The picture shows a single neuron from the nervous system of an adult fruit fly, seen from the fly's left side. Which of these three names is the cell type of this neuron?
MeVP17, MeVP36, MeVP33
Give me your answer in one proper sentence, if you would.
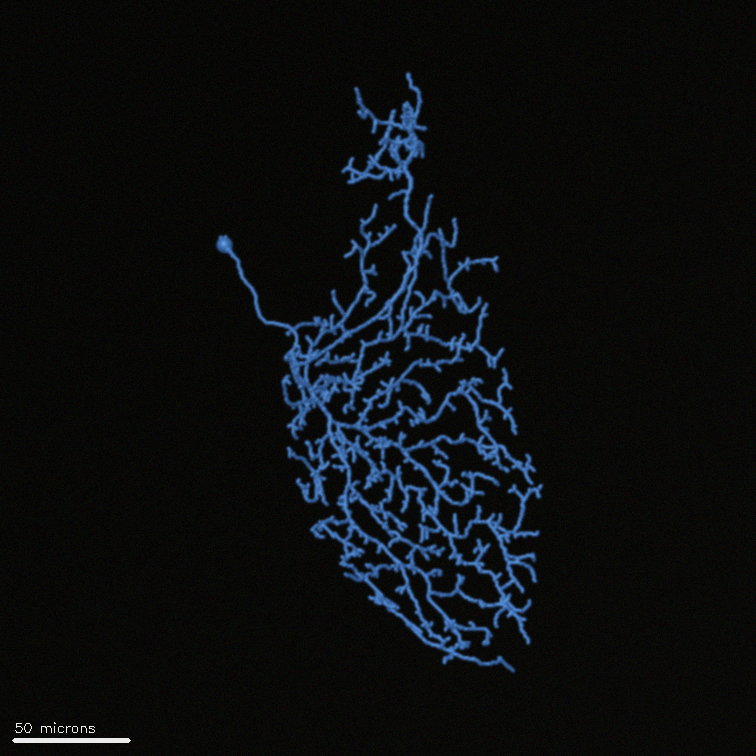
On the level of cell type, this neuron is MeVP33.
